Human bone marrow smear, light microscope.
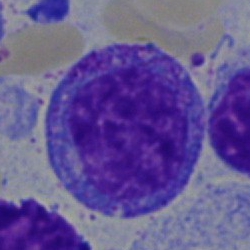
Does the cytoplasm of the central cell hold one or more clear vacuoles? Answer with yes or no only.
No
